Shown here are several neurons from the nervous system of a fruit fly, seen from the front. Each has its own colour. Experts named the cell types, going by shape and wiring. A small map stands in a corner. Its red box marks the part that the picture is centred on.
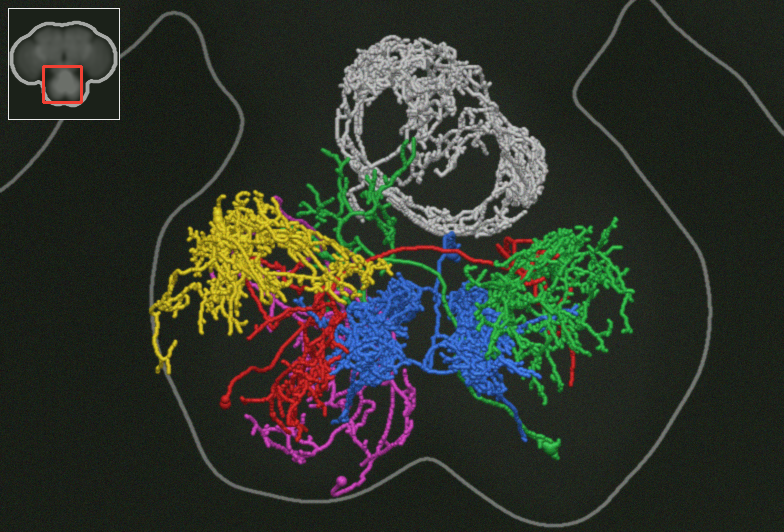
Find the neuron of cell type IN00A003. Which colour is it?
blue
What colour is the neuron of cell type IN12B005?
green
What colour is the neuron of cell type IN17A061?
yellow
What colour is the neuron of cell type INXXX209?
white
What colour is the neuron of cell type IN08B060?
red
